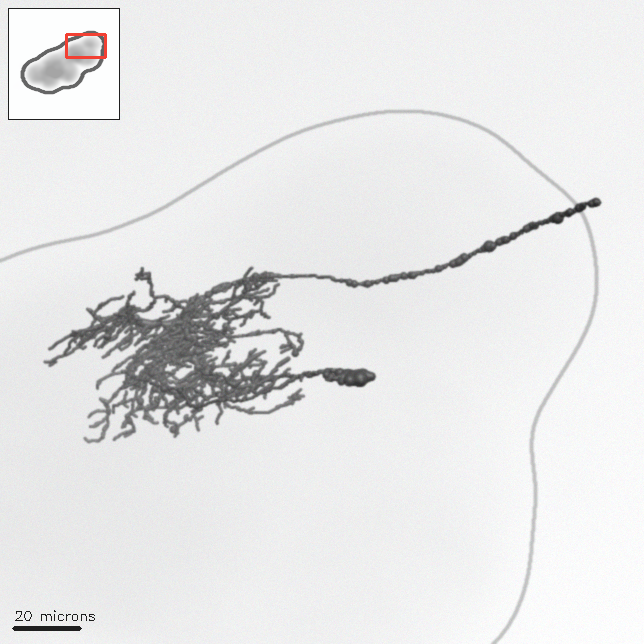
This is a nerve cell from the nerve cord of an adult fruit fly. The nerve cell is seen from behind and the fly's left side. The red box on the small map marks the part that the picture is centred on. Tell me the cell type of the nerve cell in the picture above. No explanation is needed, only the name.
MNad10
